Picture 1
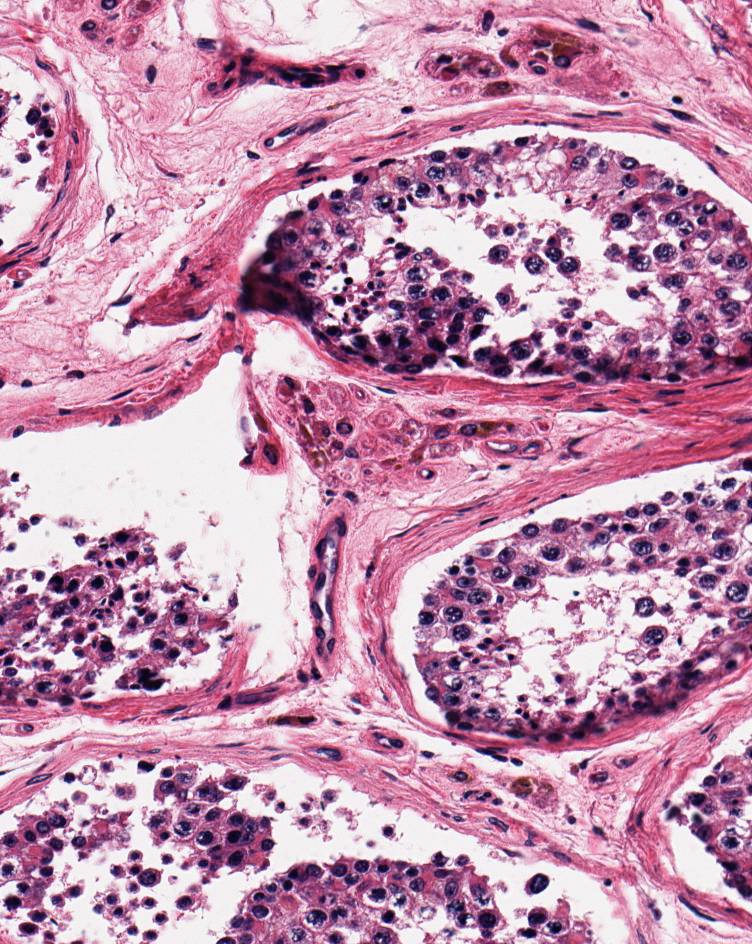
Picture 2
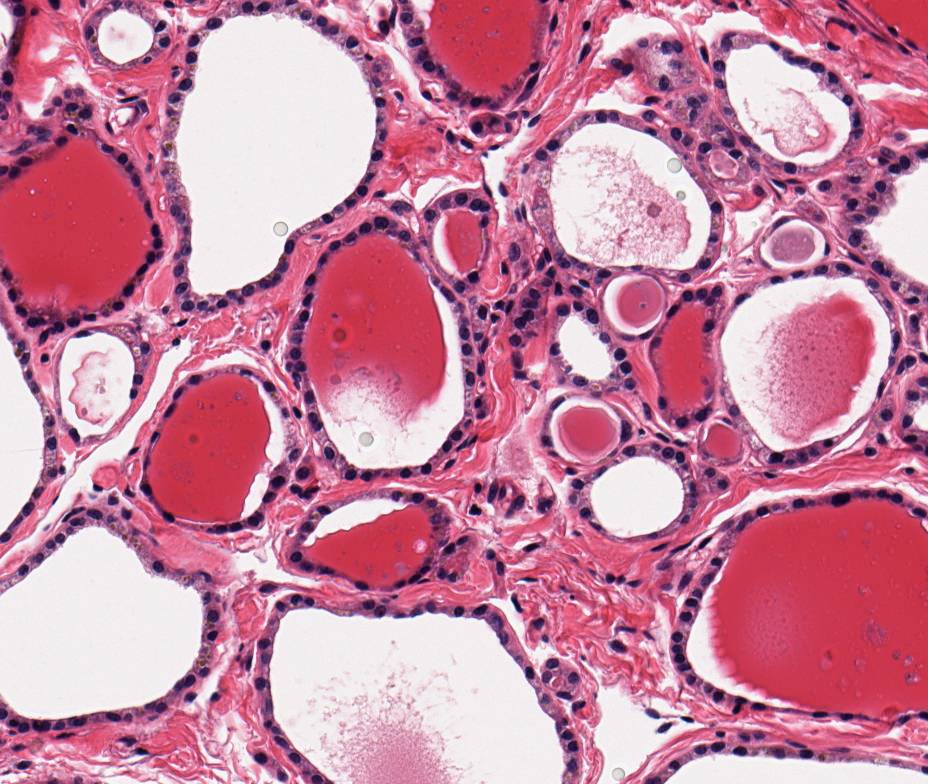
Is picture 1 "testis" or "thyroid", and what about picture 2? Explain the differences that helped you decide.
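Picture 1 shows testis and picture 2 shows thyroid. The testis field consists of rounded and oval tubule cross-sections separated by bands of interstitial connective tissue. At the centre, the interstitium holds a cluster of polygonal cells with abundant pink cytoplasm and round central nuclei; in the upper left it is loose, pale pink, wavy fibrous tissue with sparse nuclei. In the thyroid, each follicle is lined by a single layer of flattened to low cuboidal cells with small, round, dark nuclei. A few small grey bubble-like artefacts sit in follicle lumens, as in the upper left and centre left.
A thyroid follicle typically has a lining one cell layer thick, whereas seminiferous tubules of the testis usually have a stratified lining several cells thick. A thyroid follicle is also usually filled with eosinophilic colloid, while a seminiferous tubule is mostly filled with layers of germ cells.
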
